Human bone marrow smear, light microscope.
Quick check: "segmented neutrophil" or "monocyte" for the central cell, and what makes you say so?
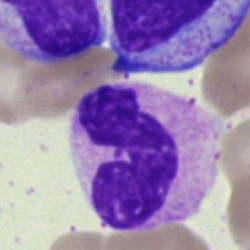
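Segmented neutrophil is the answer here. Its cytoplasm is abundant and pale lilac-pink, with the widest band lying to the right of the nucleus.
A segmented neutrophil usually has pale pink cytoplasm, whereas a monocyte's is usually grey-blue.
The pale lilac-pink colour here therefore sides with the segmented neutrophil rather than the monocyte. Only fine, faint pinkish-purple granules are present in the cytoplasm. The chromatin is dark purple and coarsely clumped.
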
